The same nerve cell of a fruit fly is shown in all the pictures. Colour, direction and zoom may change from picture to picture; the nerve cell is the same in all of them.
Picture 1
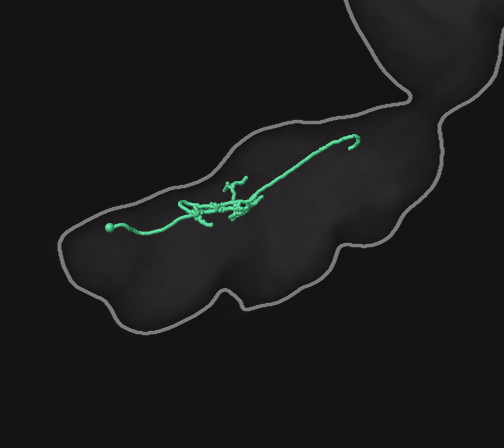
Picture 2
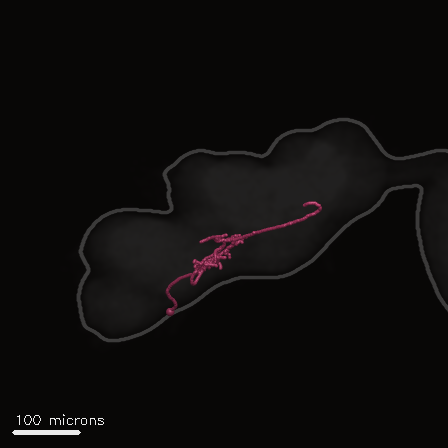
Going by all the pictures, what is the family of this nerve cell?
hemilineage 06A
